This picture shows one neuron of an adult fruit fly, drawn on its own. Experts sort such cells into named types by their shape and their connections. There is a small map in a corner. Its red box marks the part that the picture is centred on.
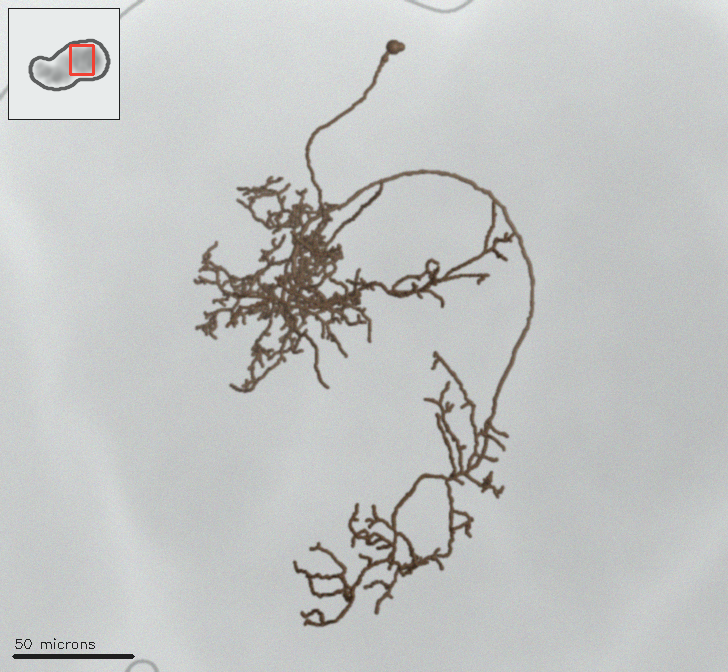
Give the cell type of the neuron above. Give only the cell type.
CL203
